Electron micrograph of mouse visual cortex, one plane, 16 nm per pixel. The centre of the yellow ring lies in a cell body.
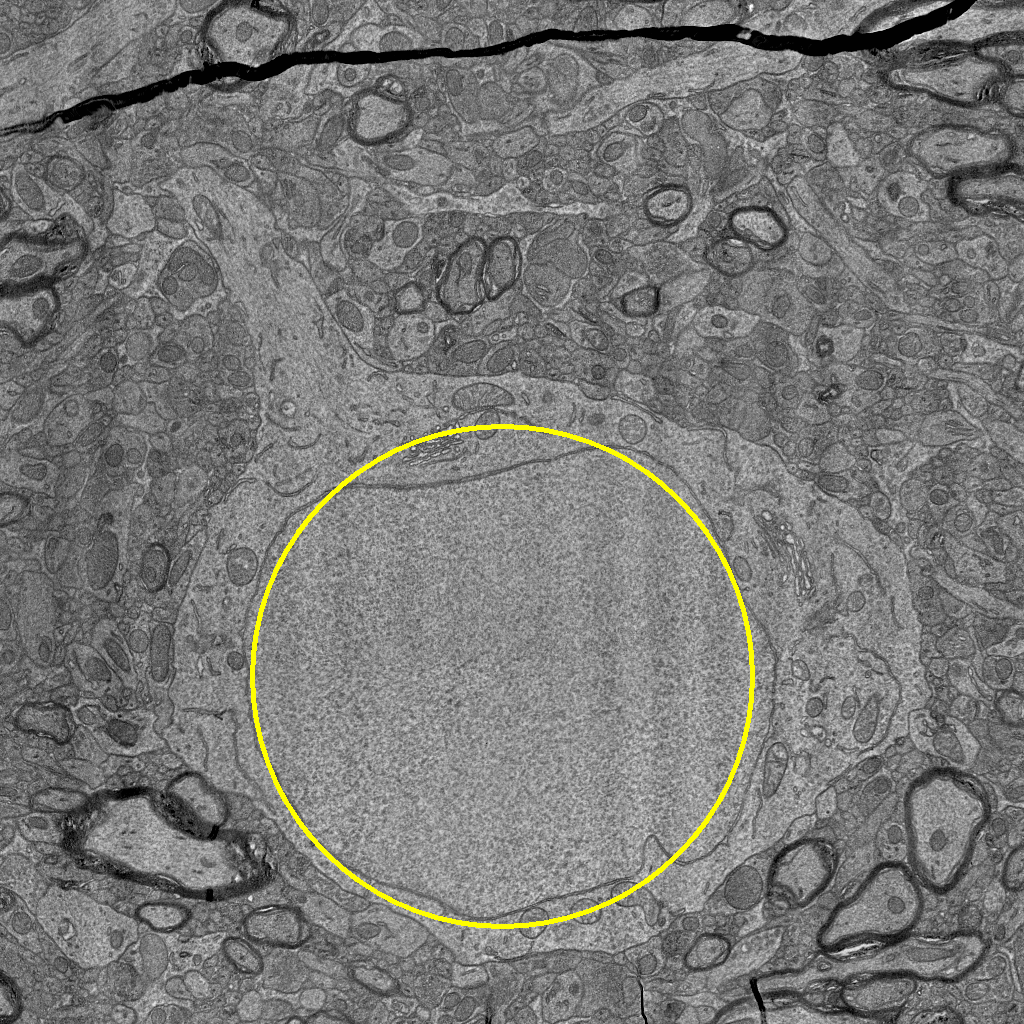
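Excitatory neuron (ringed cell), mouse visual cortex. The nearly round nucleus fills most of the ring; its envelope is mostly smooth, lacking deep infoldings. The chromatin is fine and evenly pale, without dark clumps along the envelope. A broad pale process leaves the cell body toward the upper left.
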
